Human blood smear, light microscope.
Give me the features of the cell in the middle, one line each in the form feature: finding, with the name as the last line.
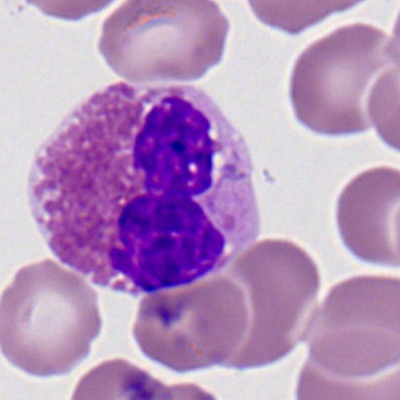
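Nucleus: lying toward the right side, I see
Chromatin: dense, dark purple, clumped
Left cytoplasm: packed with coarse pink-red granules
Right cytoplasm: pale lilac, few granules
Name: eosinophil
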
